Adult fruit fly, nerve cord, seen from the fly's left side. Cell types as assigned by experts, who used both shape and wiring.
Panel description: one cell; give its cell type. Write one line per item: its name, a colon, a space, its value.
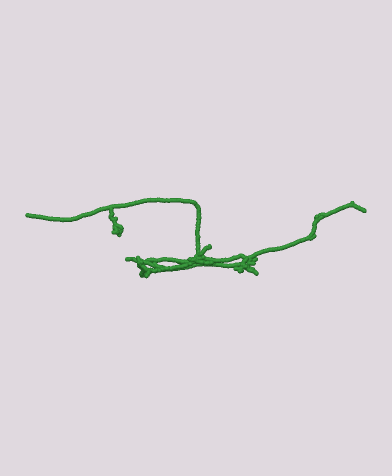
cell type: DNpe041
